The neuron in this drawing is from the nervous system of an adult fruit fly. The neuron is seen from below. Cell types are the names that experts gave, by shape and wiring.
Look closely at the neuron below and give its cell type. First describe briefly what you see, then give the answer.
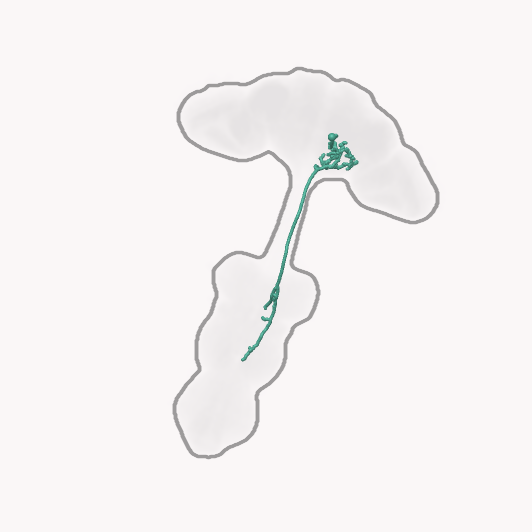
It runs through the neck, between the brain and the nerve cord. The cell body can be seen at the top of the picture. This is a descending neuron. It is of cell type DNg08.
